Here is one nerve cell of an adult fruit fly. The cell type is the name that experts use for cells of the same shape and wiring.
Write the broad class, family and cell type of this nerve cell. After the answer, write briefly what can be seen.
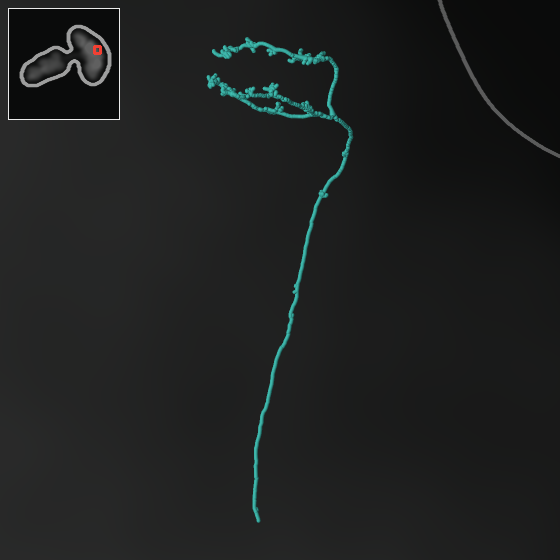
Its broad class is sensory neuron entering the brain. Its family is called class olfactory. It is of cell type ORN_DC2. It is in the brain and does not reach the nerve cord. The drawing shows no cell body.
